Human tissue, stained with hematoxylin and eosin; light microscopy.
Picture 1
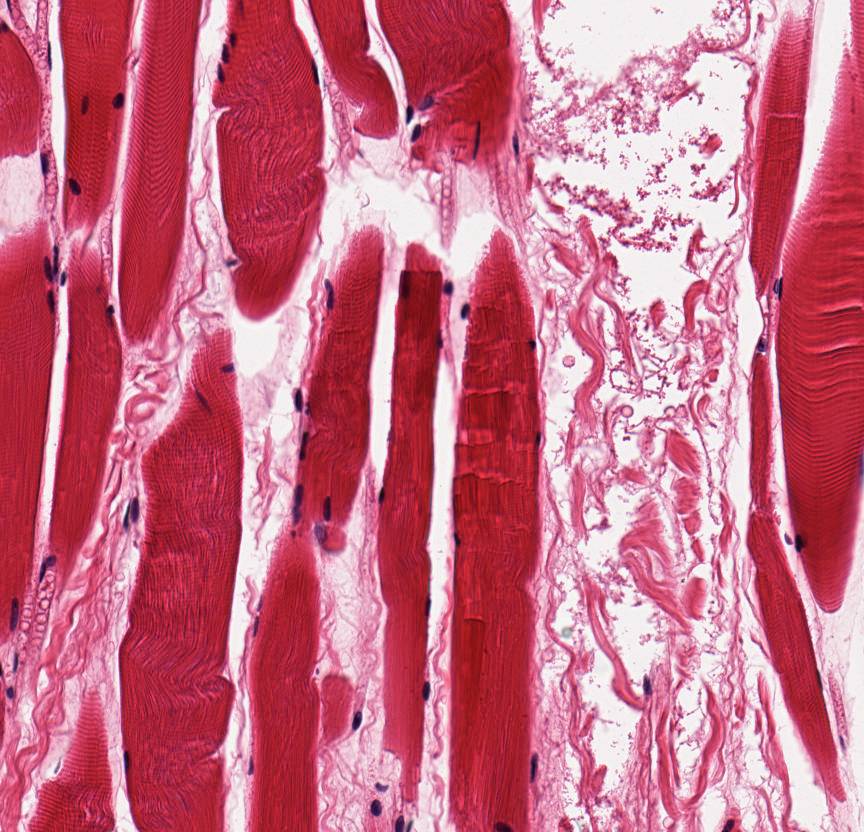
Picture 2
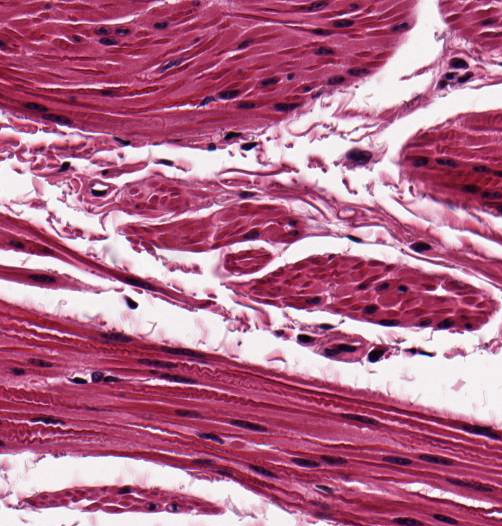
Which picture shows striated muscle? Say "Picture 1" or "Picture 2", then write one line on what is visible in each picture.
Picture 1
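What picture 1 shows: The muscle fibres show fine transverse cross-striations along their length.
What picture 2 shows: The field is made up of bundles of smooth muscle separated by looser connective tissue.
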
